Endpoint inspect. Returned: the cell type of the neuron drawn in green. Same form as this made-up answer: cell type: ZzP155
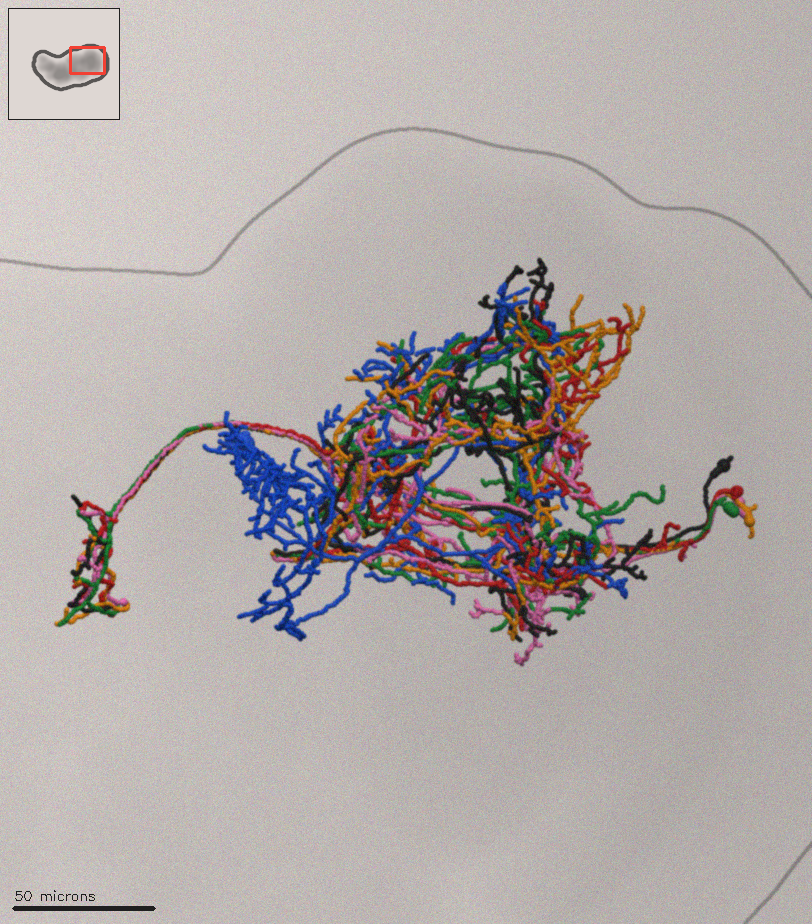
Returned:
cell type: CL062_b2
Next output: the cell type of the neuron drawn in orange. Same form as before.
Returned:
cell type: CL062_b1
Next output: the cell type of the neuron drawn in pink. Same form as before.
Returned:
cell type: CL062_a2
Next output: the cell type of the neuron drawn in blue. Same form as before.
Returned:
cell type: CL326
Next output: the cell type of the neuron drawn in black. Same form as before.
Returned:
cell type: CL062_b3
